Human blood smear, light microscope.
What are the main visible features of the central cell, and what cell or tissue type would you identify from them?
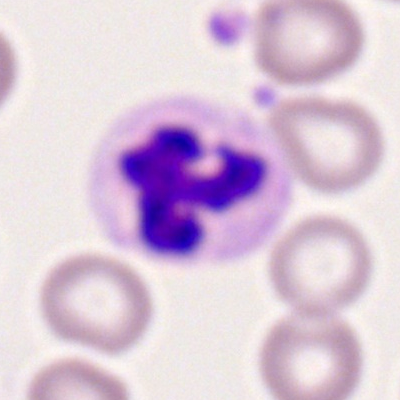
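Starting with the chromatin, it is dense, dark purple and clumped. The nucleus contains no visible nucleoli. The cytoplasm has no large orange-red granules and no vacuoles. The cell is a segmented neutrophil.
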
